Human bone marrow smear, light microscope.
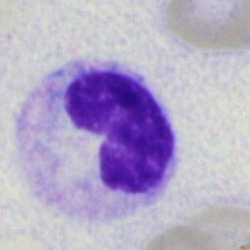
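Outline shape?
Round.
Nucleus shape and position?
Kidney-shaped, indentation facing left, lying off-centre toward the right.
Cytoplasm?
Plentiful, pale lilac.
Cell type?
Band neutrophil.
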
